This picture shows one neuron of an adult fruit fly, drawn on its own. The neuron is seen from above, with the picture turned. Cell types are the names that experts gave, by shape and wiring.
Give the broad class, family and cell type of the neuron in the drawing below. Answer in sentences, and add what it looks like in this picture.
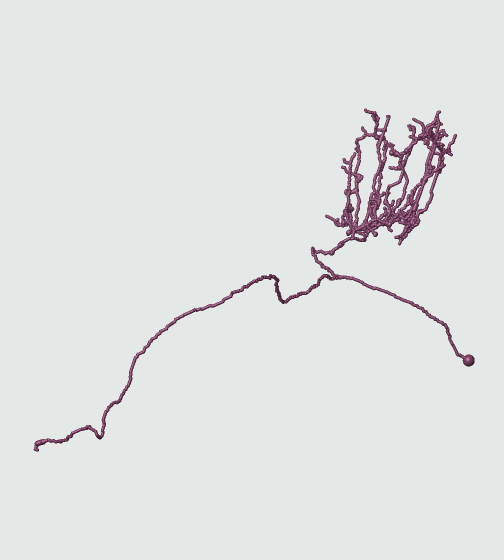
It is a visual projection neuron. The family is LC. It is of cell type LC28. The picture shows dozens of branch ends. In this view it is wider than it is tall.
